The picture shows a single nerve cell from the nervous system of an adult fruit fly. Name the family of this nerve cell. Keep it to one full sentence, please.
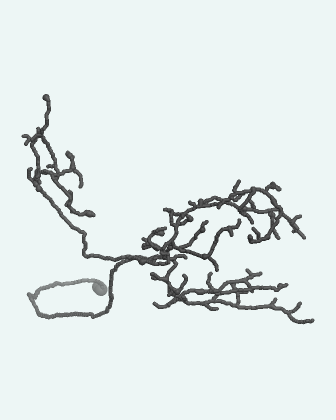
The nerve cell is categorized as belonging to family hemilineage AOTUv2.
